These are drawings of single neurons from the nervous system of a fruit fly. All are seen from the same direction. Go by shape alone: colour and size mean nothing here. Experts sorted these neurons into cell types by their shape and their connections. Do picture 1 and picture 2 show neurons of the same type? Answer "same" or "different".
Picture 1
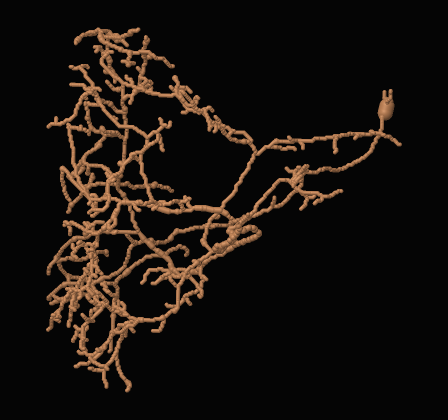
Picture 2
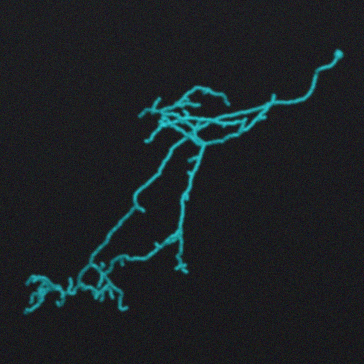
different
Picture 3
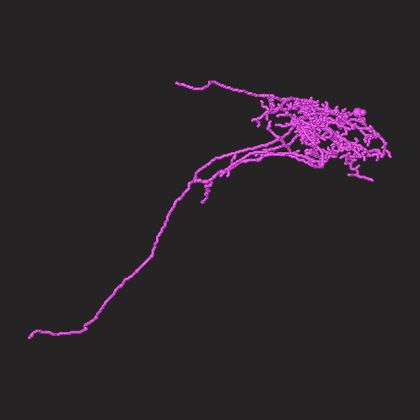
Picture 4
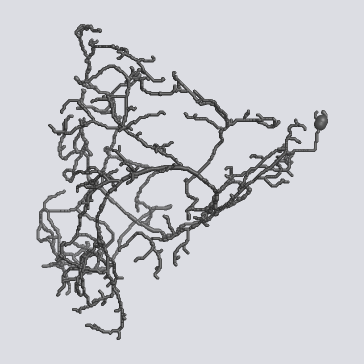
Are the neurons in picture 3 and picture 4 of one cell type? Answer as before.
different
